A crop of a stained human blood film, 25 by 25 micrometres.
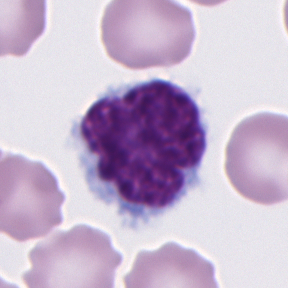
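Hairy cell, about 12 micrometres across, with a nucleus of about 11 micrometres that fills about 80% of the cell's area. You'll notice the nucleus has a knobby, lobulated outline built of several rounded bulges, and no nucleoli can be seen. Around it, the pale blue cytoplasm is only a thin rim. Fine, hair-like blue projections fringe the edge, most plainly on the lower side.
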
